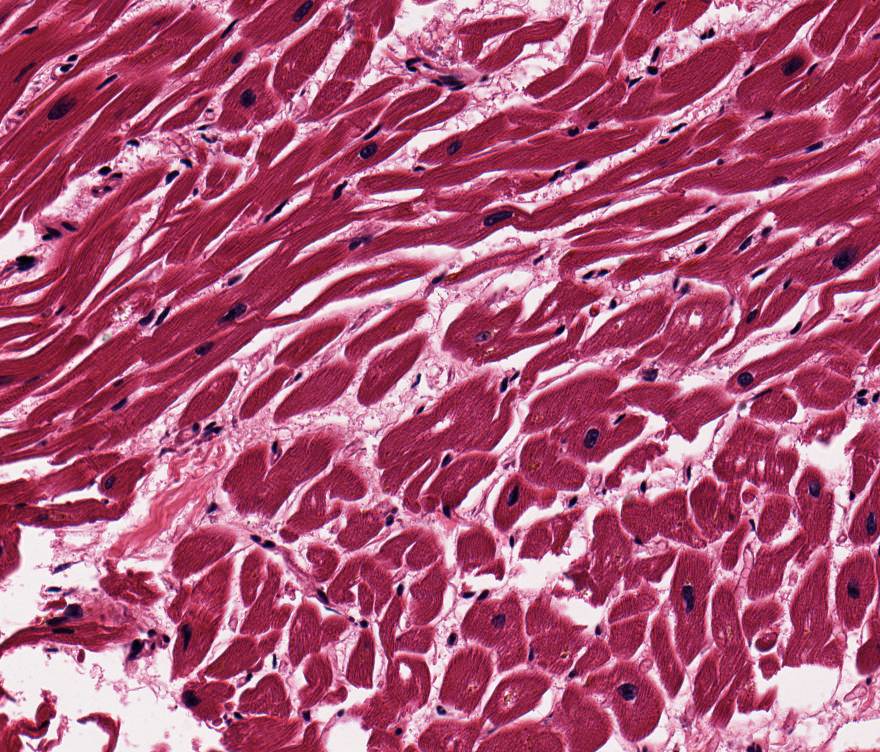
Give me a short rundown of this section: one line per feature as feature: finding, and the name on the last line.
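Lower half: fibres cut across, rounded and irregular profiles
Nuclei: central within each cardiac muscle fibre
Upper half: some lengthwise fibres branch, joining neighbours
Cytoplasm: deep red-pink
Identity: left ventricle of the heart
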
